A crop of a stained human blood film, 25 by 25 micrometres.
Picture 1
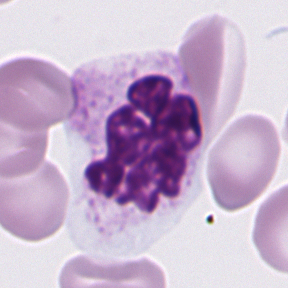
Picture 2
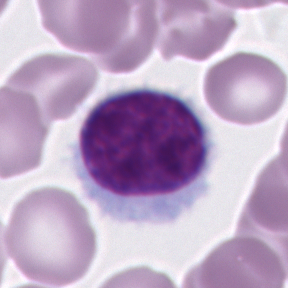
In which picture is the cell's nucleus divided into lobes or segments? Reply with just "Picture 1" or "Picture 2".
Picture 1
